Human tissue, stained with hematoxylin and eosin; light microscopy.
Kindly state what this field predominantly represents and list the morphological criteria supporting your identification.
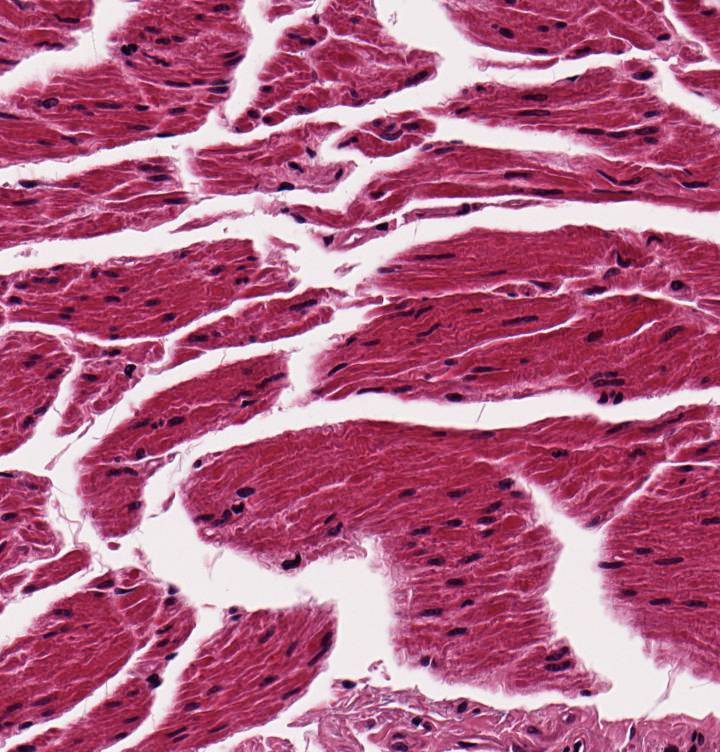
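It's smooth muscle, filling the whole field as irregular bundles of fibres split by white clefts.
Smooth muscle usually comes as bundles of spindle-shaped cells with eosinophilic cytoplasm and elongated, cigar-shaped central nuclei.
That fits: the oval dark nuclei sit inside the fibres rather than crowded at their edges, and they're elongated along the fibres, scattered singly. The cytoplasm is deeply eosinophilic, dark pink-red, with fine lengthwise fibrillar streaks. Dense connective tissue usually shows acellular collagen bundles with sparse thin fibroblast nuclei; here the pink is fibre cytoplasm holding nuclei.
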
